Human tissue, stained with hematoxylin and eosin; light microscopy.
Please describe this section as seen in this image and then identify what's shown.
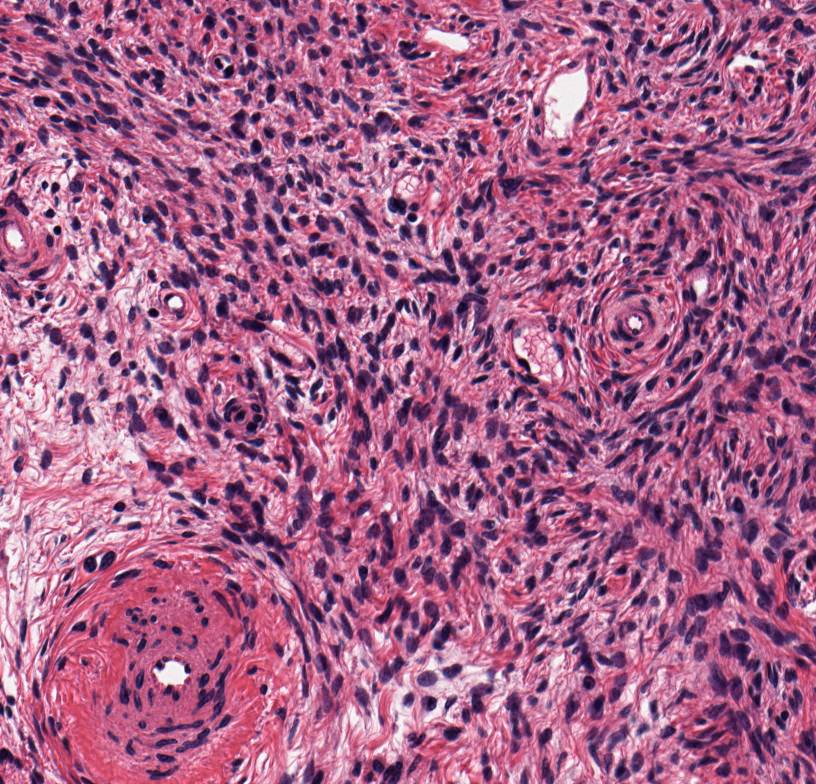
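First, notice that densely packed spindle cells fill almost the whole field, in short swirling, interlacing bundles. Their nuclei are oval to elongated and darkly stained, with little cytoplasm and indistinct cell borders. Several small round vessels are scattered about, some wrapped concentrically by spindle cells, most clearly right of centre. Their small lumens are mostly empty white spaces, without red blood cells. This is the ovary.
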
